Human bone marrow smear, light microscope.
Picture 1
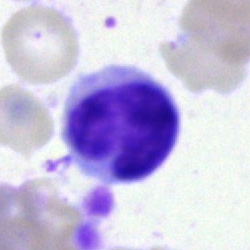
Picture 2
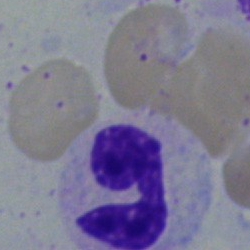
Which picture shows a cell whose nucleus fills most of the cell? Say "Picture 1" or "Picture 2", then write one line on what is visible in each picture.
Picture 1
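In picture 1: The nucleus fills most of the cell.
In picture 2: The cytoplasm is plentiful and pale lilac-grey.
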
